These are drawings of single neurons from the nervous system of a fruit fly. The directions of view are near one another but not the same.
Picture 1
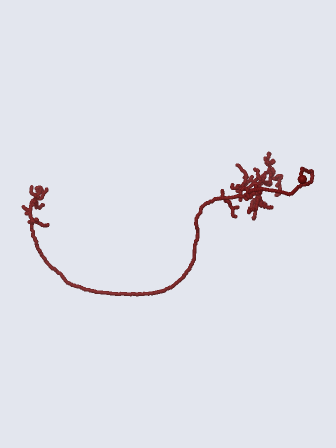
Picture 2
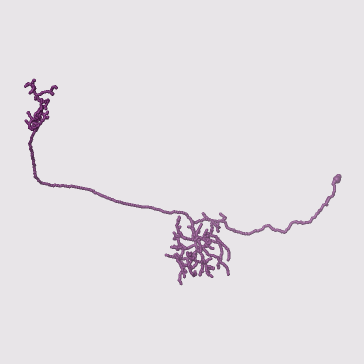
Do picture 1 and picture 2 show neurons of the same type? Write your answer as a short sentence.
They are of the same cell type.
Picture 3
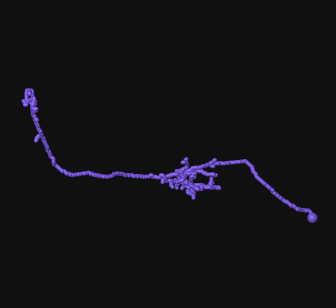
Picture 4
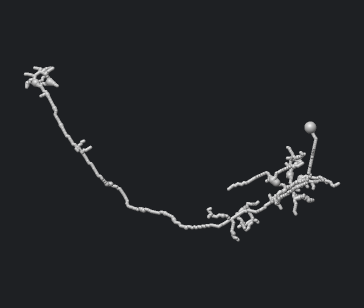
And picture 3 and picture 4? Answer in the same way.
They are of the same cell type.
